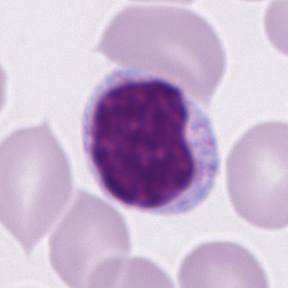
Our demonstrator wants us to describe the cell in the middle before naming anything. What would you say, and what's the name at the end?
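Begin at the edge: the outline is round and smooth. Follow it inward to the nucleus and you'll find a shallow notch on its right side. Its chromatin is dark purple and coarsely clumped. Fine pinkish-purple specks are scattered through the cytoplasm. So this is a typical lymphocyte.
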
